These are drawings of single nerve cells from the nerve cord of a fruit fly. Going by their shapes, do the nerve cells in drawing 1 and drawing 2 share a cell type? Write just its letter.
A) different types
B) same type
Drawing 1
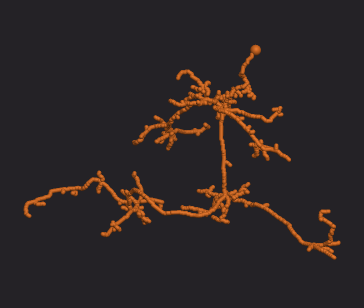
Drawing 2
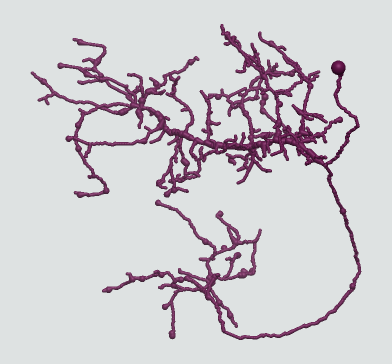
B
